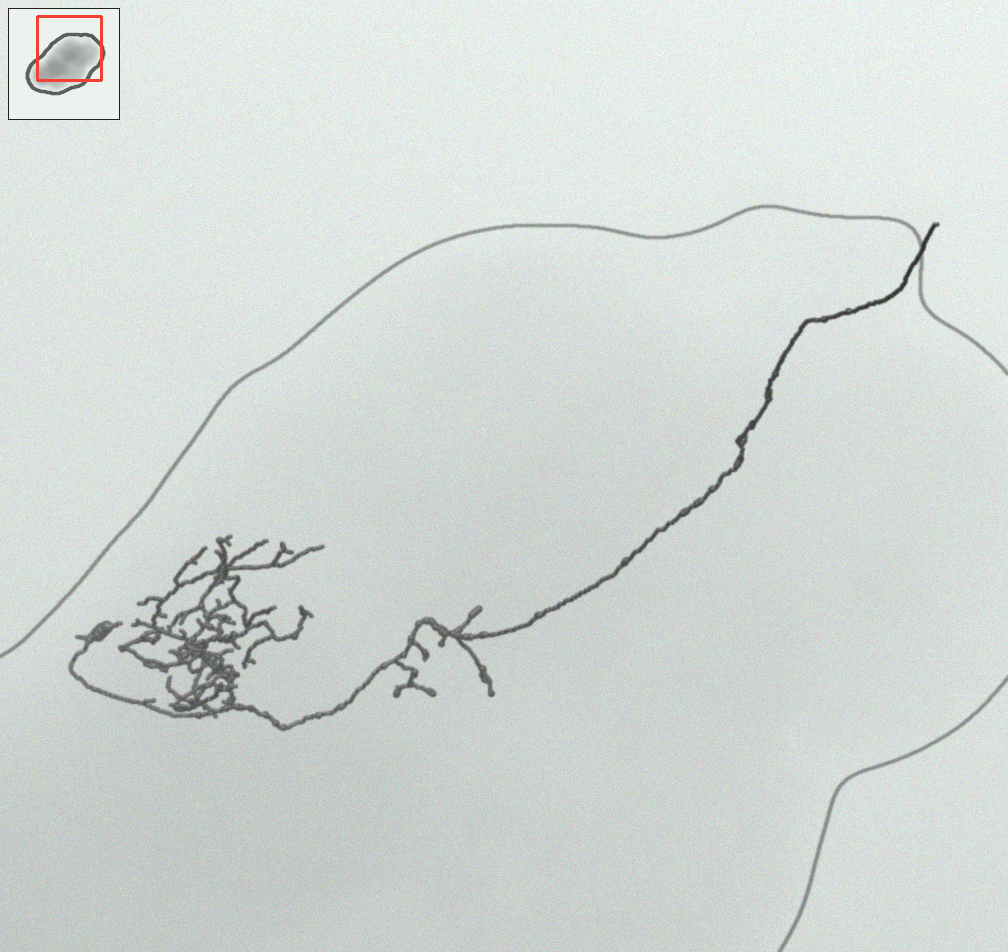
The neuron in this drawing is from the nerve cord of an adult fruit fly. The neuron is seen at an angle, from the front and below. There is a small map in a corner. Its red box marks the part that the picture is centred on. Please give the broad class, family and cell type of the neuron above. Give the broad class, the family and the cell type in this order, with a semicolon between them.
ascending neuron; hemilineage 19B; AN19B076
